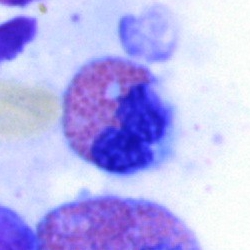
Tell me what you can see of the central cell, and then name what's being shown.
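Starting with shape, the cell outline is round. As for position, the nucleus lies toward the right side of the cell. Inside the nucleus, no nucleoli are visible. Turning to the cytoplasm, it is packed with coarse orange-pink granules. The cell is an eosinophil.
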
